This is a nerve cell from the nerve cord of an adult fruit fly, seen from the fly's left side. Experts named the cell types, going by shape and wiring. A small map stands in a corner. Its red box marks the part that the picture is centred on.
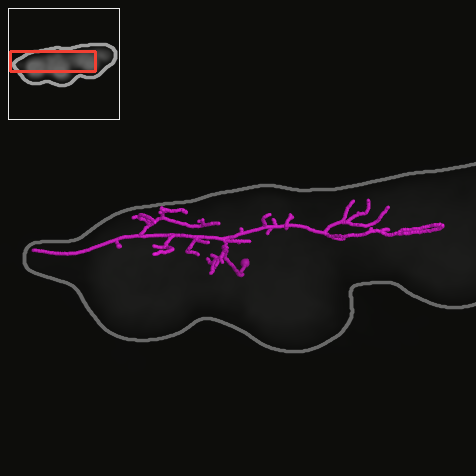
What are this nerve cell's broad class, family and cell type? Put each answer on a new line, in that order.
ascending neuron
hemilineage 18B
AN18B053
